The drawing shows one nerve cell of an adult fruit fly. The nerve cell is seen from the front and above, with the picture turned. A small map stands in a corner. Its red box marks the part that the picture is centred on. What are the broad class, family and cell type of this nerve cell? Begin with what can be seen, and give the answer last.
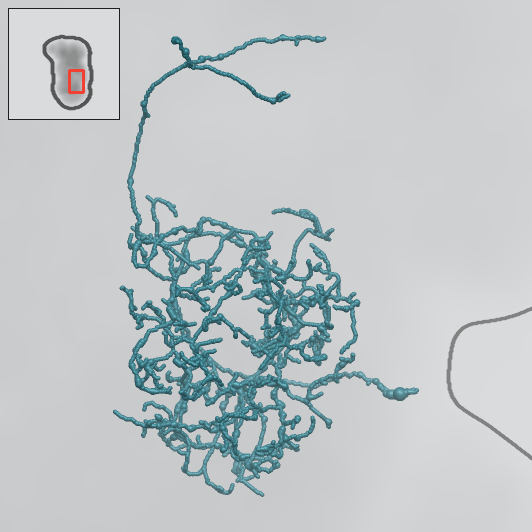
Its cell body lies at the lower right of the picture. Dozens of branch ends can be seen. This is a central-brain intrinsic neuron. Its family is hemilineage ALv2. Its cell type is v2LN3A1_b.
